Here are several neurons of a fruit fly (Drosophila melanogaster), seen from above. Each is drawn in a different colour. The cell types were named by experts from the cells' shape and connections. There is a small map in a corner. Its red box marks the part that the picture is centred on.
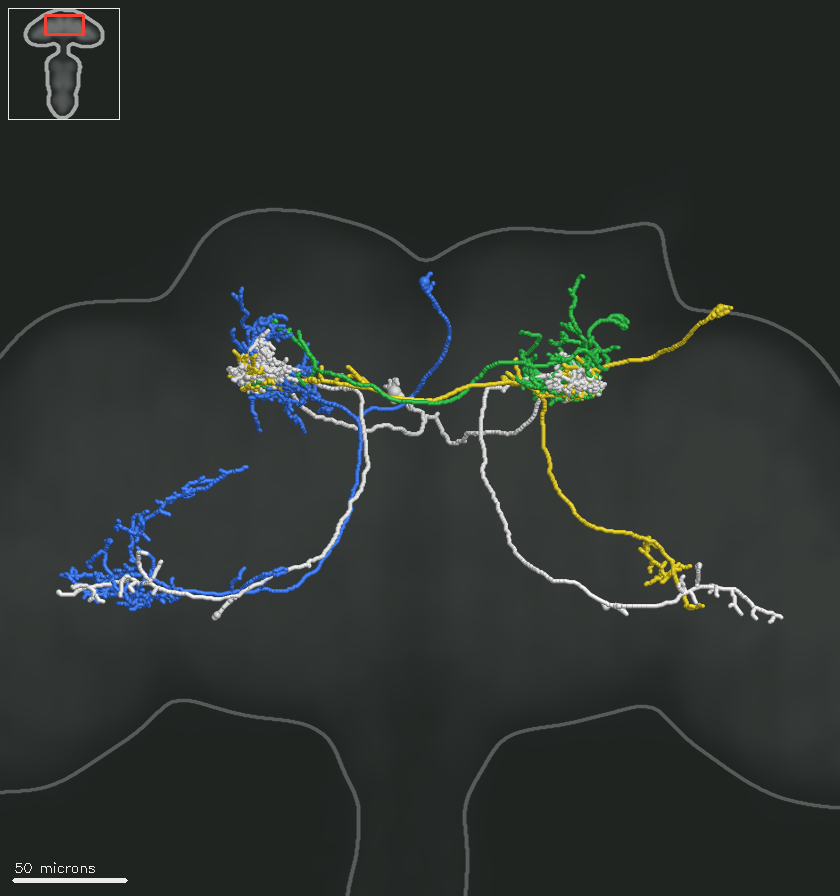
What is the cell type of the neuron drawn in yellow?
VP3+_l2PN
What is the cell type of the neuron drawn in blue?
M_smPNm1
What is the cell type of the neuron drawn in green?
v2LN4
